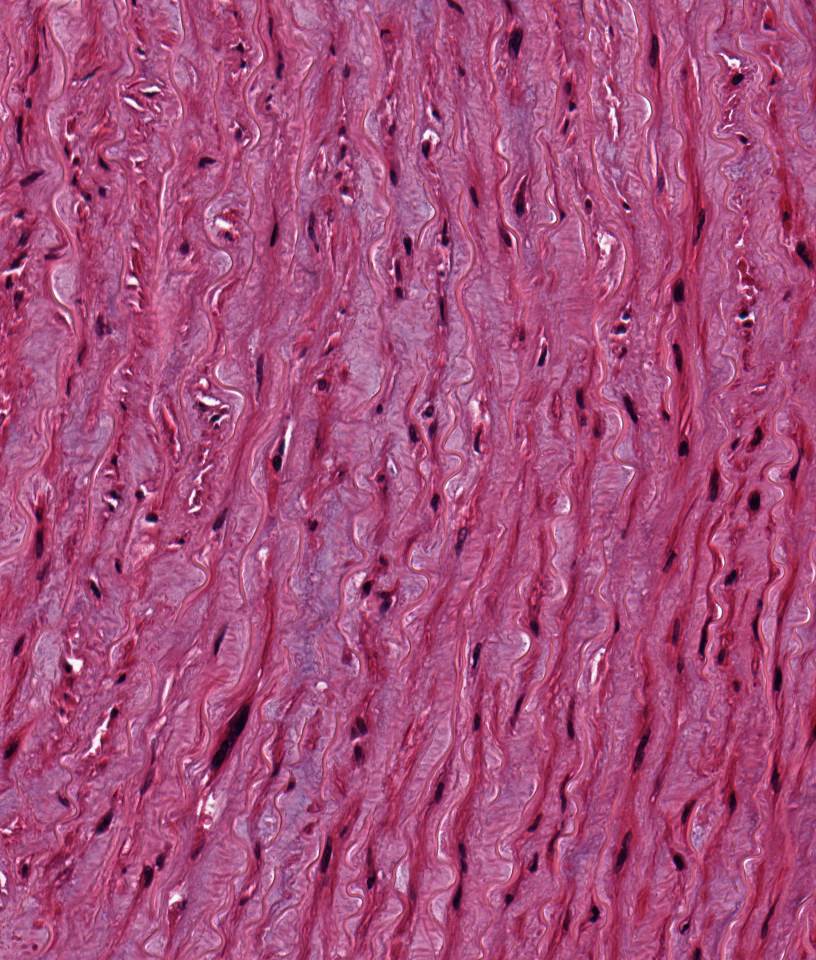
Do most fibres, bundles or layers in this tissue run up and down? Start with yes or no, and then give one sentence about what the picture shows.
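Yes. Parallel bands of fibres fill the whole field and run roughly from top to bottom.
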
